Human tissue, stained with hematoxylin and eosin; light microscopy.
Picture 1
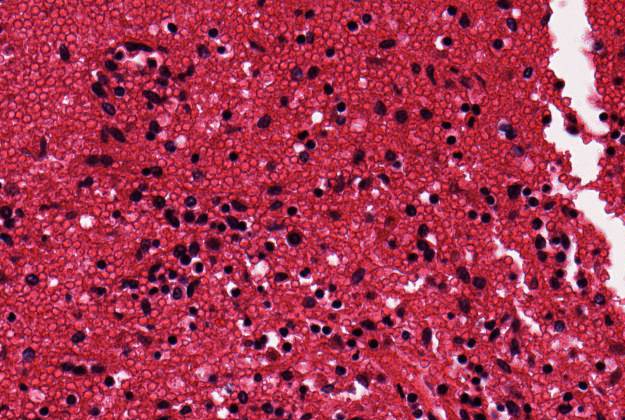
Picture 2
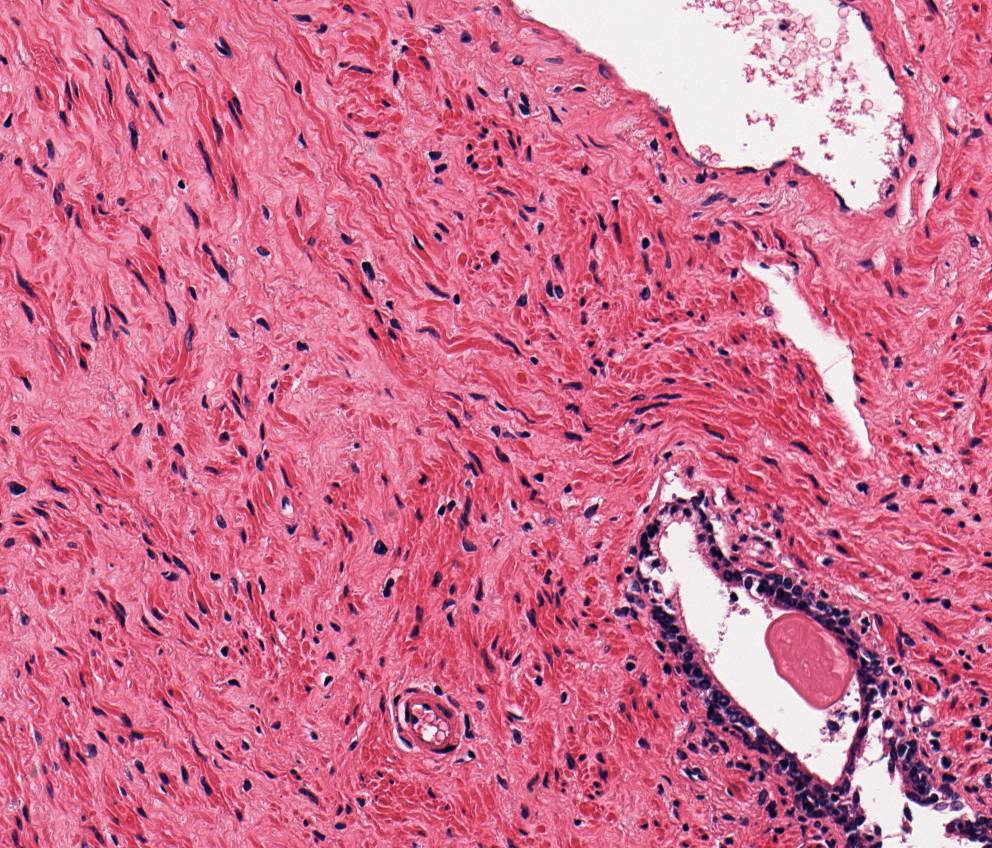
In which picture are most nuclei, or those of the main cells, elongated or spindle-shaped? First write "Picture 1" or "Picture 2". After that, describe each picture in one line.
Picture 2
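In picture 1: Small round darkly stained nuclei are scattered singly among the red blood cells throughout the field.
In picture 2: The stromal cells have elongated, dark nuclei scattered evenly among the fibres.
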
